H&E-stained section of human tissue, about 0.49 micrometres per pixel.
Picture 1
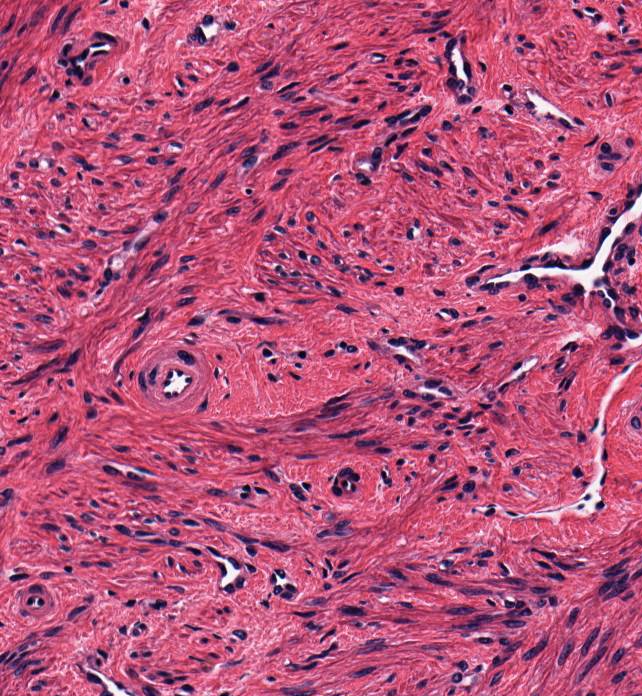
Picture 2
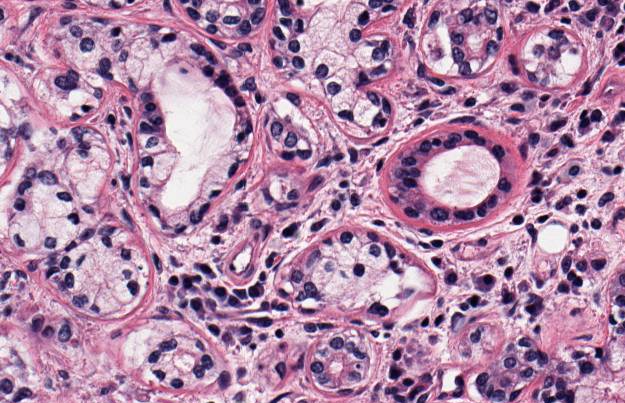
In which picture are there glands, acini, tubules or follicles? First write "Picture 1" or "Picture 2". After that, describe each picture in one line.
Picture 2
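Picture 1: No epithelium or glands are present anywhere in the field.
Picture 2: Right of centre lies a round unit with an open central lumen, lined by cells with pink cytoplasm and ringed by a pink collagen band.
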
